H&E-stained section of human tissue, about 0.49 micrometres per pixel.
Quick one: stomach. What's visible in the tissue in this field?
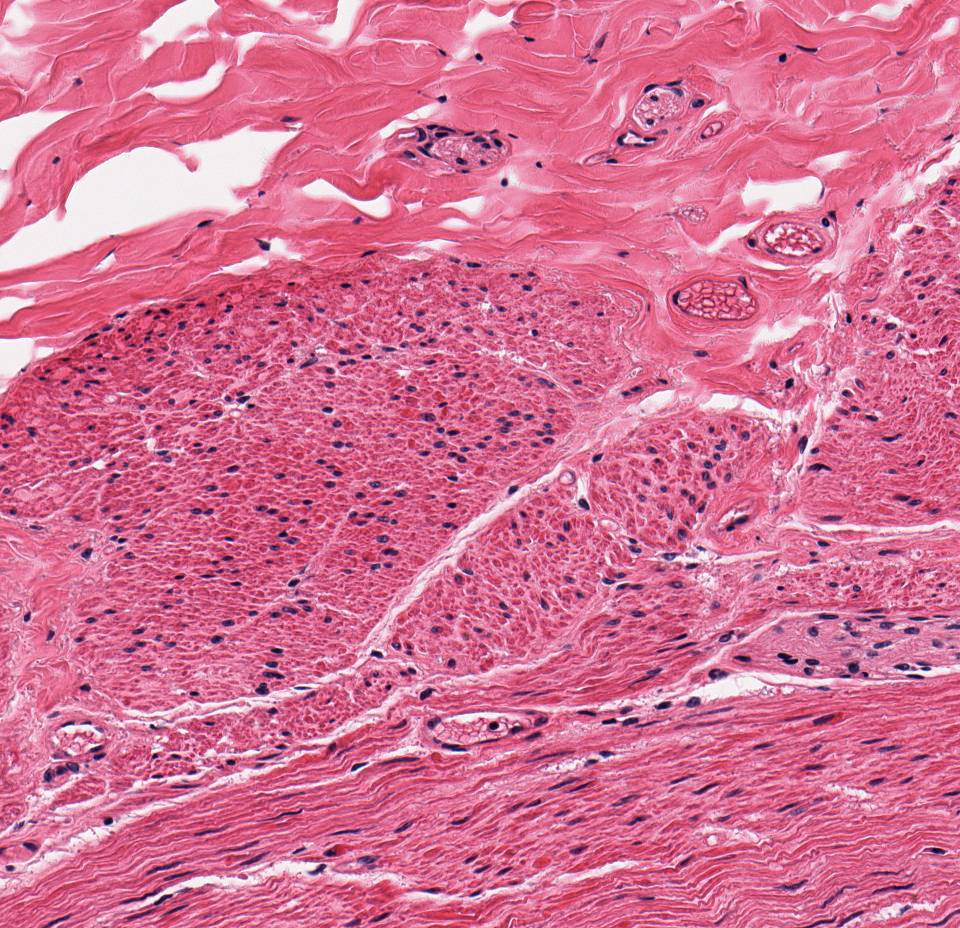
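Three zones, top to bottom: dense pink collagen; cross-cut smooth muscle; lengthwise-cut smooth muscle. Middle zone: smooth muscle cells cut across, giving many small rounded pink profiles with scattered dark nuclei. Bottom zone: fibres run roughly horizontally; nuclei elongated, cigar-shaped, parallel to the fibres.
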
